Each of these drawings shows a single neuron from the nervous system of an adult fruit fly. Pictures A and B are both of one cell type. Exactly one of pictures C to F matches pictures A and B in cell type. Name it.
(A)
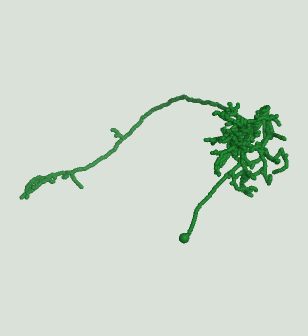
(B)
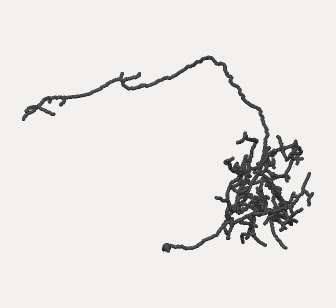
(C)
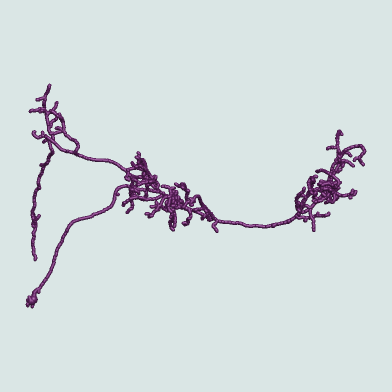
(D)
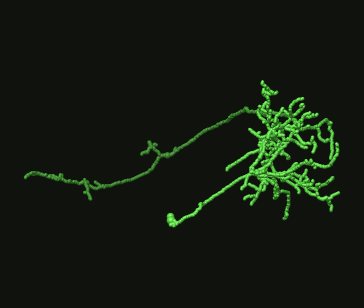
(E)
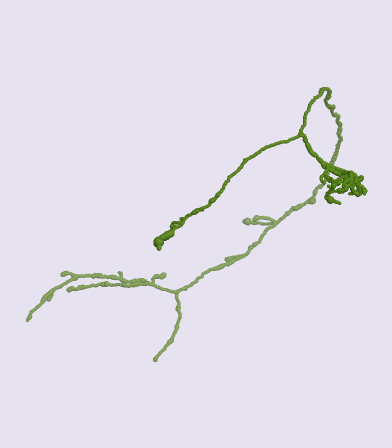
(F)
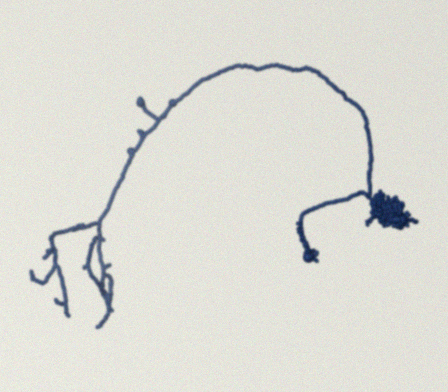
D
